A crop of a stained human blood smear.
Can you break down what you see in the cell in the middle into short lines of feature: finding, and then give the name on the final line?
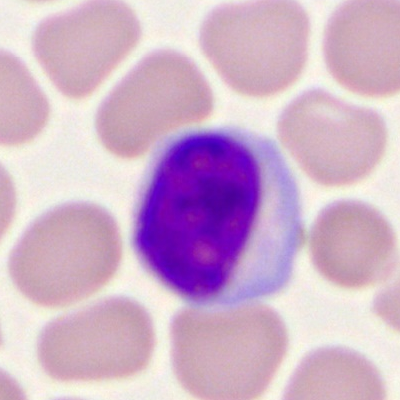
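Shape: roughly round, smooth edges
Nucleus: takes up most of cell
Cytoplasm: crescent on right side of nucleus
Granules: none visible
Cell: lymphocyte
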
